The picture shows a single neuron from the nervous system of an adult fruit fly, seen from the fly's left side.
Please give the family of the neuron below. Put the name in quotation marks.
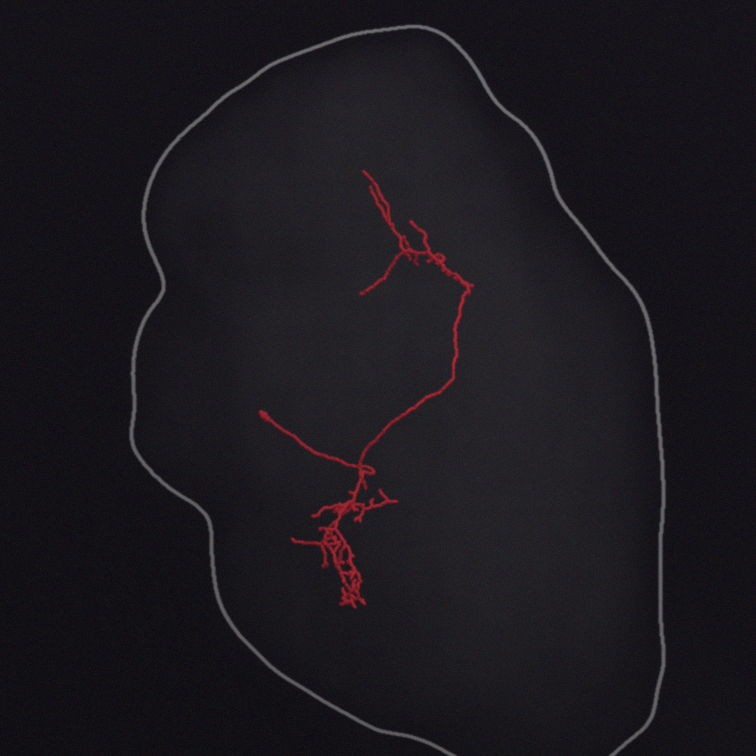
"hemilineage VESa2"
